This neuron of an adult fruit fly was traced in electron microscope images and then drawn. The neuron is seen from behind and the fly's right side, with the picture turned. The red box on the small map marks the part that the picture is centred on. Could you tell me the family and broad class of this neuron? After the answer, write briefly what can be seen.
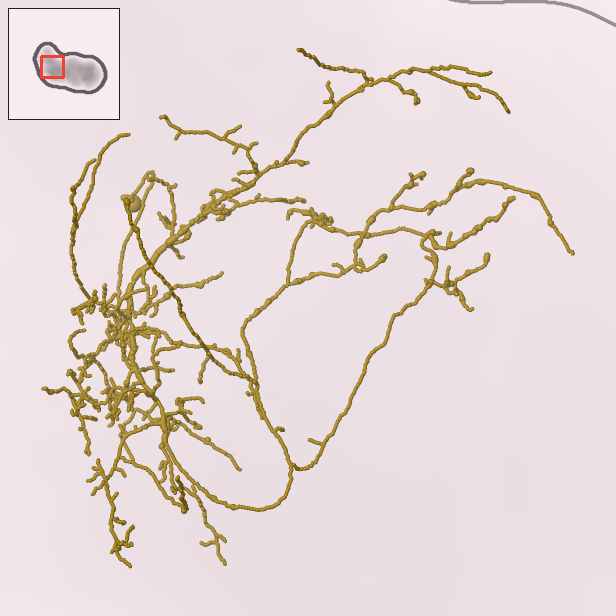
Its family is hemilineage 17A. It is a nerve-cord intrinsic neuron. As drawn here it is about as wide as it is tall.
